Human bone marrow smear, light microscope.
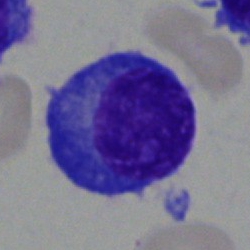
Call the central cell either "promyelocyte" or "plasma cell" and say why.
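This one is a plasma cell. Its outline is roughly round, and the cytoplasm is plentiful, staining deep blue. Just to the left of the nucleus, within the cytoplasm, you'll find a paler zone. A few small pointed tags also stick out from the cell's edge.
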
